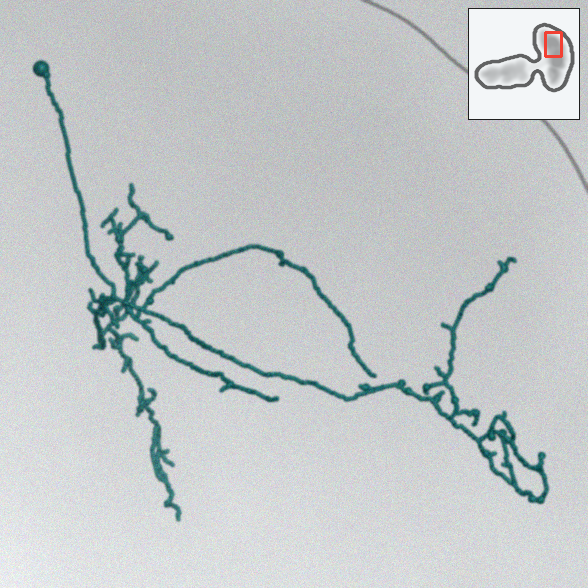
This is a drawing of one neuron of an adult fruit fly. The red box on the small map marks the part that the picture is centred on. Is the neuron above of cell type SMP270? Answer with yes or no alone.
no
